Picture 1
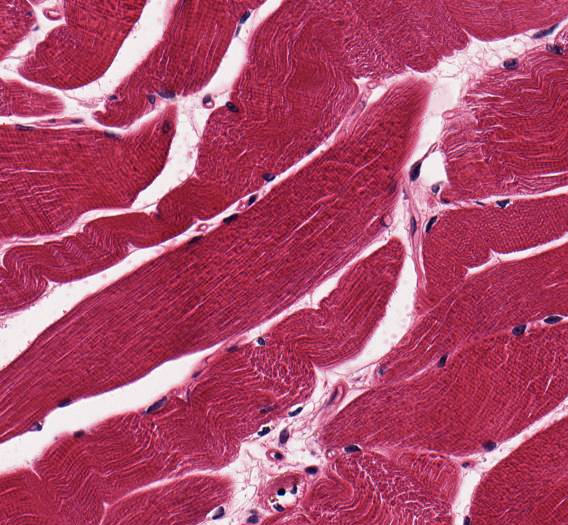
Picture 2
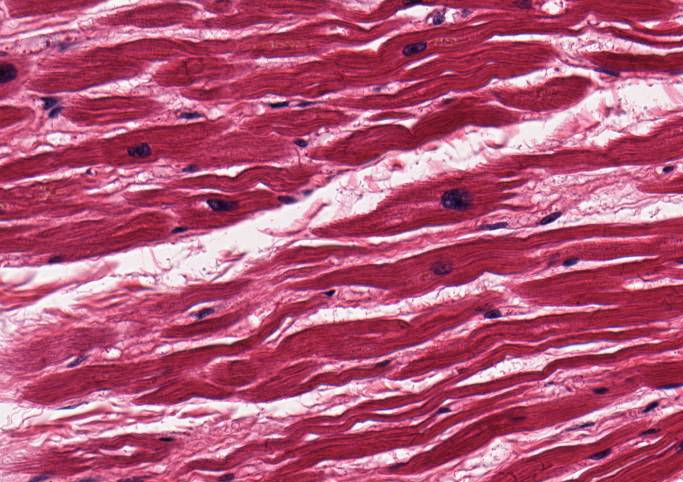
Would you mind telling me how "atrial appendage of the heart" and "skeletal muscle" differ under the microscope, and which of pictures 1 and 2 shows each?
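Here the first picture is skeletal muscle and the second is atrial appendage of the heart. In picture 1, notice the long fibres cut lengthwise, running diagonally from lower left to upper right, with fine transverse cross-striations along them. Their nuclei are flattened, dark and at the fibre edges, and thin strands of loose connective tissue with spindle-shaped nuclei lie between the fibres. Picture 2 is filled with parallel fibres running in the same direction, but each oval nucleus sits in the centre of its fibre. Its cytoplasm stains deep pink-red.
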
